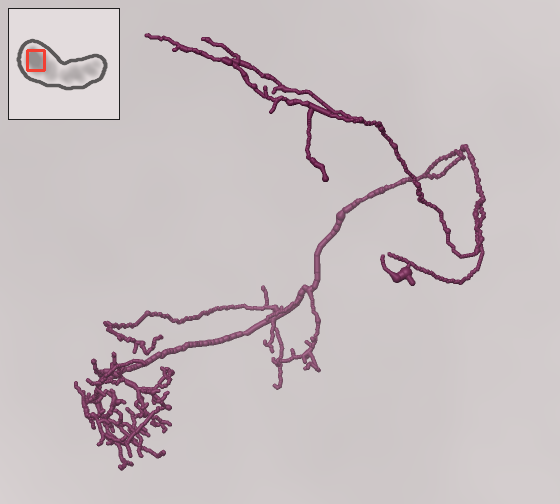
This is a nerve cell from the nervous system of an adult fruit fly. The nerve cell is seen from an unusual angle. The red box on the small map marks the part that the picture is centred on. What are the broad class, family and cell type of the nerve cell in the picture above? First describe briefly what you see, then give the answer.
The cell body is on the right of the picture. Dozens of branch ends can be seen. Its broad class is visual projection neuron. The family is LLPC. The cell type is LLPC4.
